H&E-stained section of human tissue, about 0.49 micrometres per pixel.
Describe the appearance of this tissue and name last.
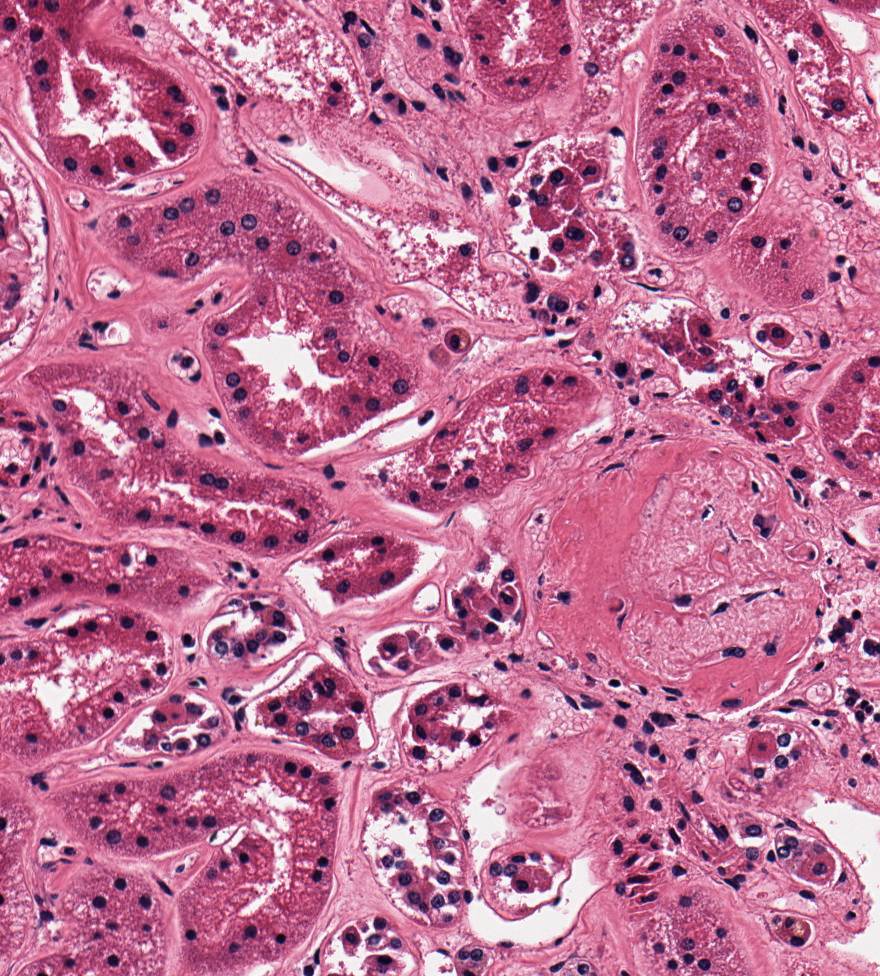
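First, the tubules: a single layer of lining cells with abundant granular eosinophilic cytoplasm. Second, the lumens: many hold pale pink flocculent granular material. Third, right of centre: a rounded, pale pink hyaline nodule with only a few scattered nuclei. Fourth, the stroma between tubules: pink collagenous tissue with scattered elongated nuclei. This is renal cortex.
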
